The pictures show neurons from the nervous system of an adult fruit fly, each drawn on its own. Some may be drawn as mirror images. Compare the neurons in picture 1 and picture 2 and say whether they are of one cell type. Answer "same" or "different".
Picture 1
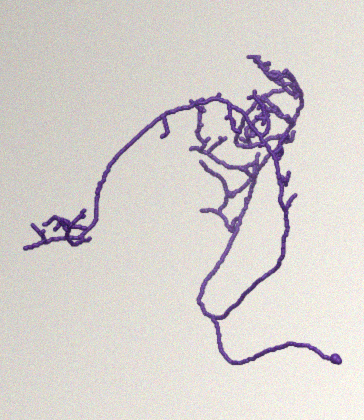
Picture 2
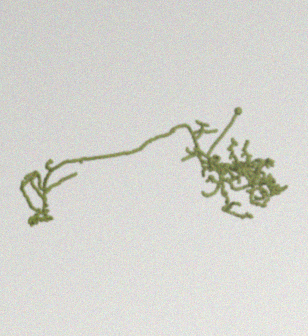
different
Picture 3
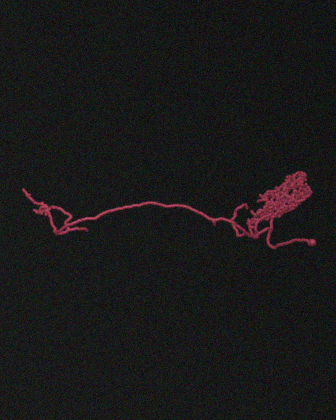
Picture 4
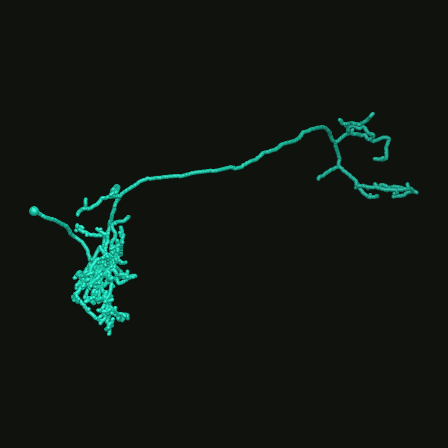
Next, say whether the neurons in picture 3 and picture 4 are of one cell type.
same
